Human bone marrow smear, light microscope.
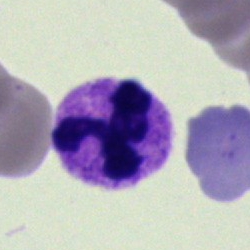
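Segmented neutrophil from a bone marrow smear. Notice first its round, smooth outline. Its chromatin is dense and very dark purple throughout the lobes. The cytoplasm is plentiful and pinkish-lilac, and fine, faint lilac granules fill it.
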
